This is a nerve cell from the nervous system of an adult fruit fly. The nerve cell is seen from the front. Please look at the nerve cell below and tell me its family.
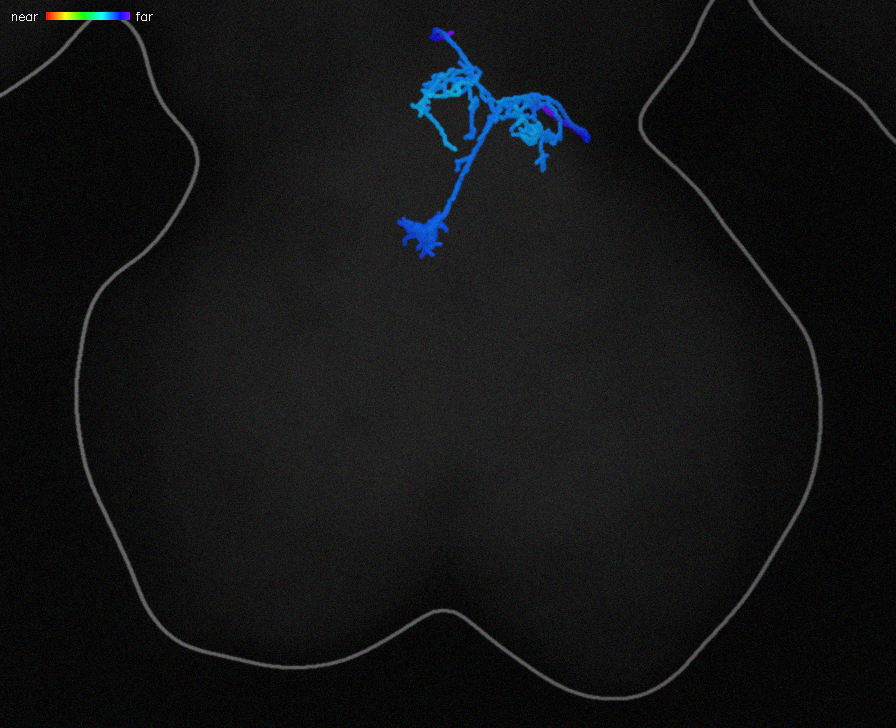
hemilineage 00B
